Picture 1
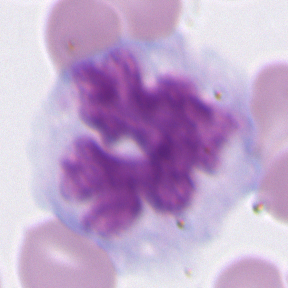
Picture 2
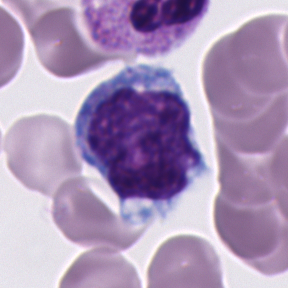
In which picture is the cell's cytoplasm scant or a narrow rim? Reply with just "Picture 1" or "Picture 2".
Picture 2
